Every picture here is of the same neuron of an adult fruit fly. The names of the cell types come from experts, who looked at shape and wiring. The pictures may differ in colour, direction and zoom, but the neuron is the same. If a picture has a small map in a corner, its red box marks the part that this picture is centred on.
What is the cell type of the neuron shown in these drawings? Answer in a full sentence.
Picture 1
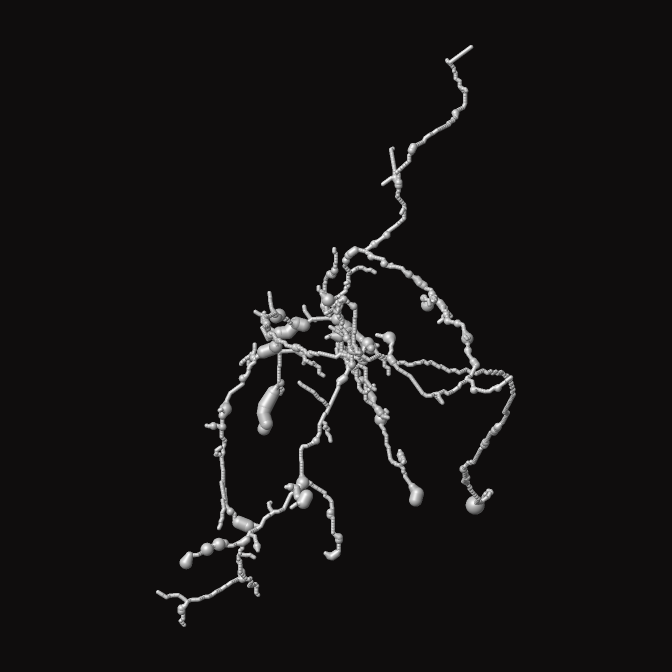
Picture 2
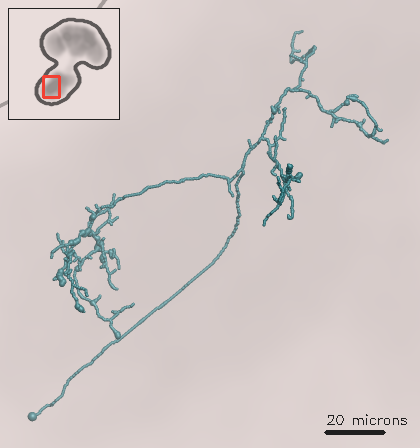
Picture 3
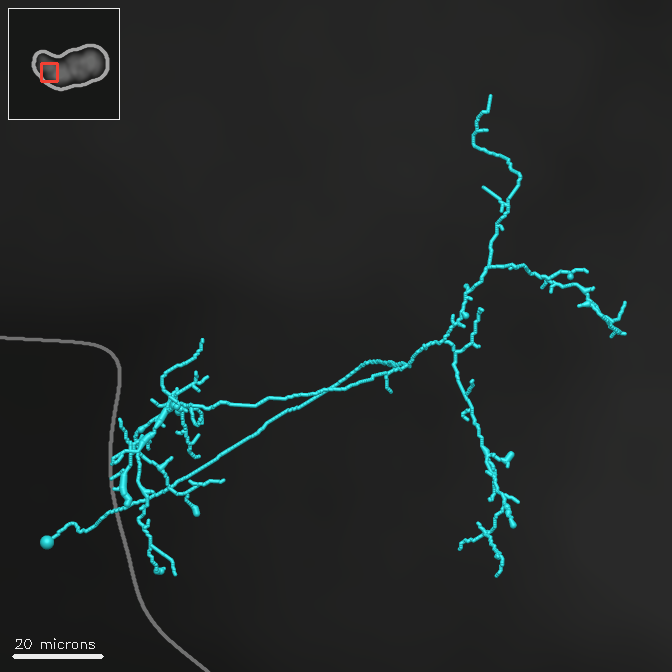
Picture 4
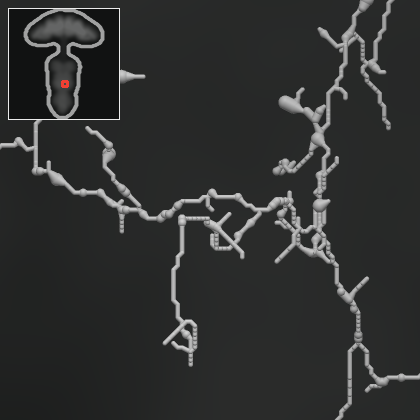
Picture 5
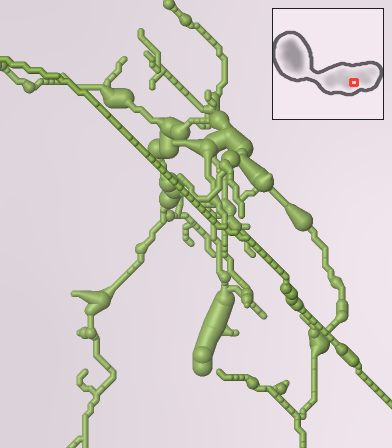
The cell type is IN21A095.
